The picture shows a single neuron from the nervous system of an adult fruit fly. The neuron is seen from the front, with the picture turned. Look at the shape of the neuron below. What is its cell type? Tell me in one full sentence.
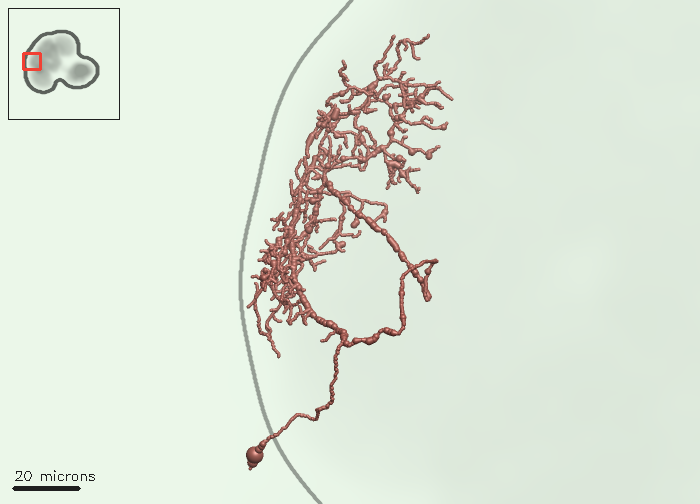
The neuron is categorized under cell type SLP458.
